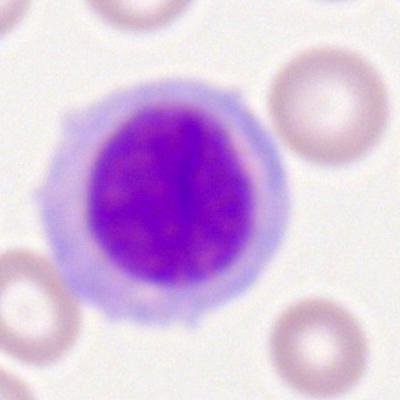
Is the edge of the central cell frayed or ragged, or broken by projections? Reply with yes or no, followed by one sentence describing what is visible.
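Yes. The cell outline is roughly round with a few small bumps along the edge.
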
